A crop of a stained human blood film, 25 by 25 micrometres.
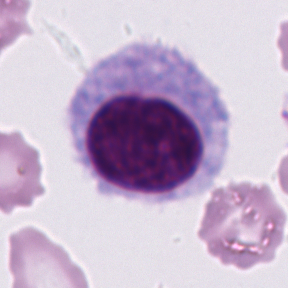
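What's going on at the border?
Fine, short, fuzzy projections fringe it.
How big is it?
About 14 micrometres across.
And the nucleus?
Oval, about 10 by 8 micrometres, with its long axis horizontal and dark purple chromatin; it fills about 50% of the cell's area and lies toward the bottom, while the cytoplasm forms its widest band above it.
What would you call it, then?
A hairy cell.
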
